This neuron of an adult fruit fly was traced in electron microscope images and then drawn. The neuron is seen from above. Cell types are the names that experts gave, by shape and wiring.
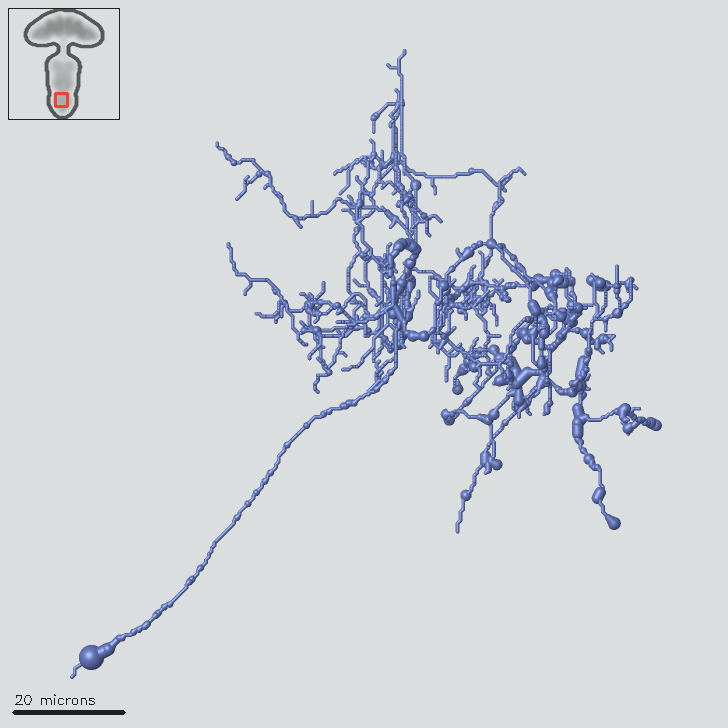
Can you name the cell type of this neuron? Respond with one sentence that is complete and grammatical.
This neuron is a cell of type INXXX359.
